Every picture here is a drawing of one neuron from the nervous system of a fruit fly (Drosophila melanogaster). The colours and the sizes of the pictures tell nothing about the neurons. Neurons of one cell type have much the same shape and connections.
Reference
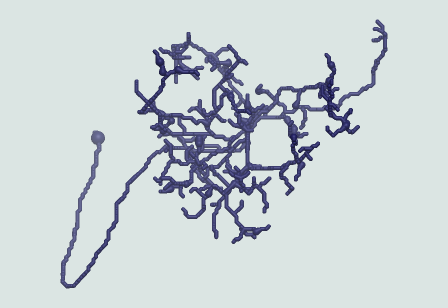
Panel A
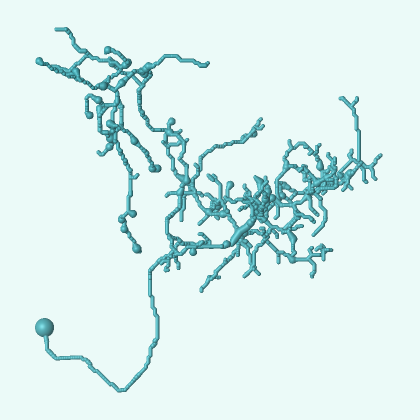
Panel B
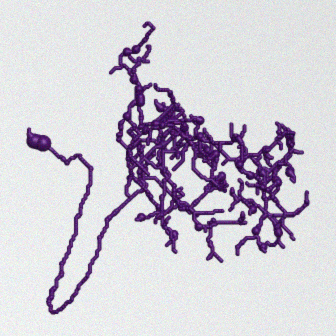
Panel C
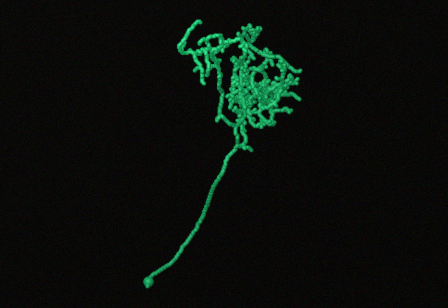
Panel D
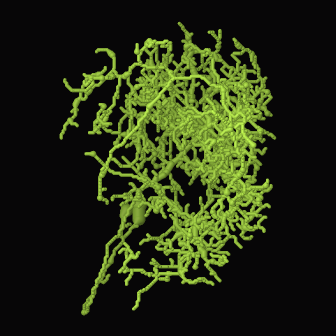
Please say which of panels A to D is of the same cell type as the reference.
Panel B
